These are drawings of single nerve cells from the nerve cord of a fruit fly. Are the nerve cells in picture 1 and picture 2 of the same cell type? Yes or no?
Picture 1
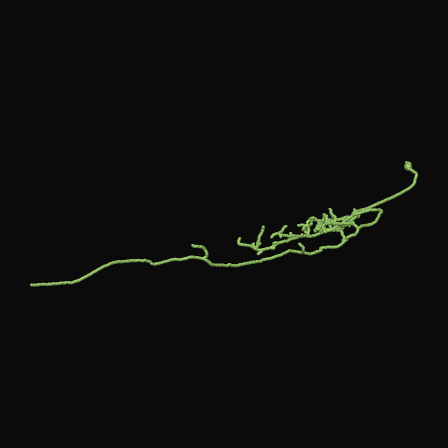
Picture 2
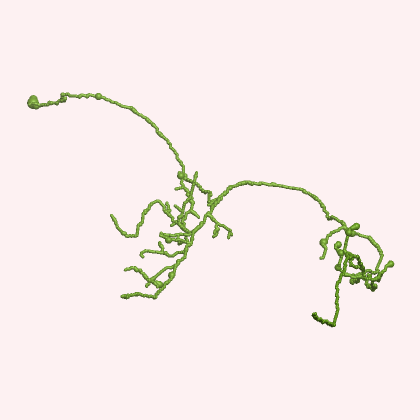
no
